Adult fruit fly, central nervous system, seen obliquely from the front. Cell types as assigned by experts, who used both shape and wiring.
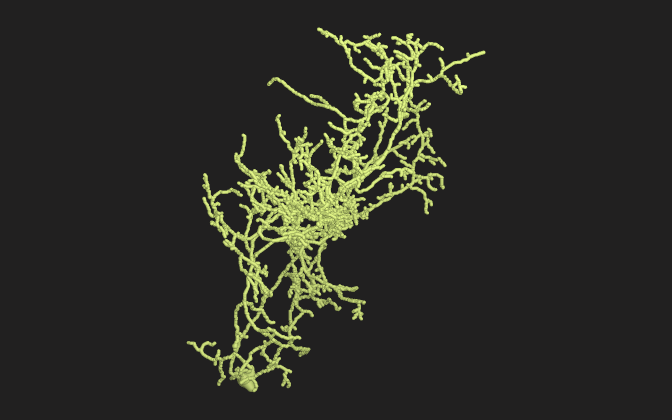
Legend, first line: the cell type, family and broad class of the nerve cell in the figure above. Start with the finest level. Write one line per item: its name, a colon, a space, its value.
cell type: WED195
family: hemilineage LB5
broad class: central-brain intrinsic neuron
